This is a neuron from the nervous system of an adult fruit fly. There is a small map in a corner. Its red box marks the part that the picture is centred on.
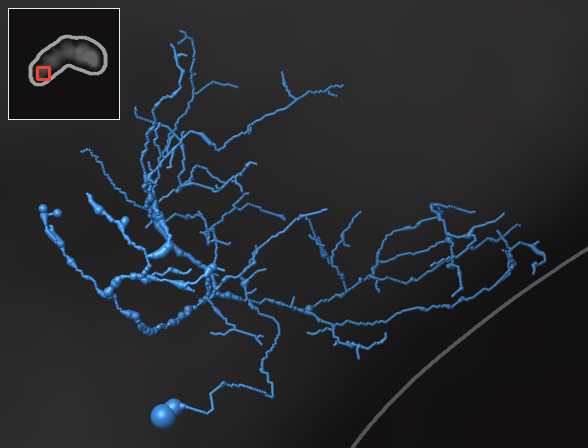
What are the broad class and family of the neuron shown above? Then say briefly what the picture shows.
It is a nerve-cord intrinsic neuron. Its family is hemilineage 19A. The cell body can be seen at the lower left of the picture. The picture shows dozens of branch ends.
